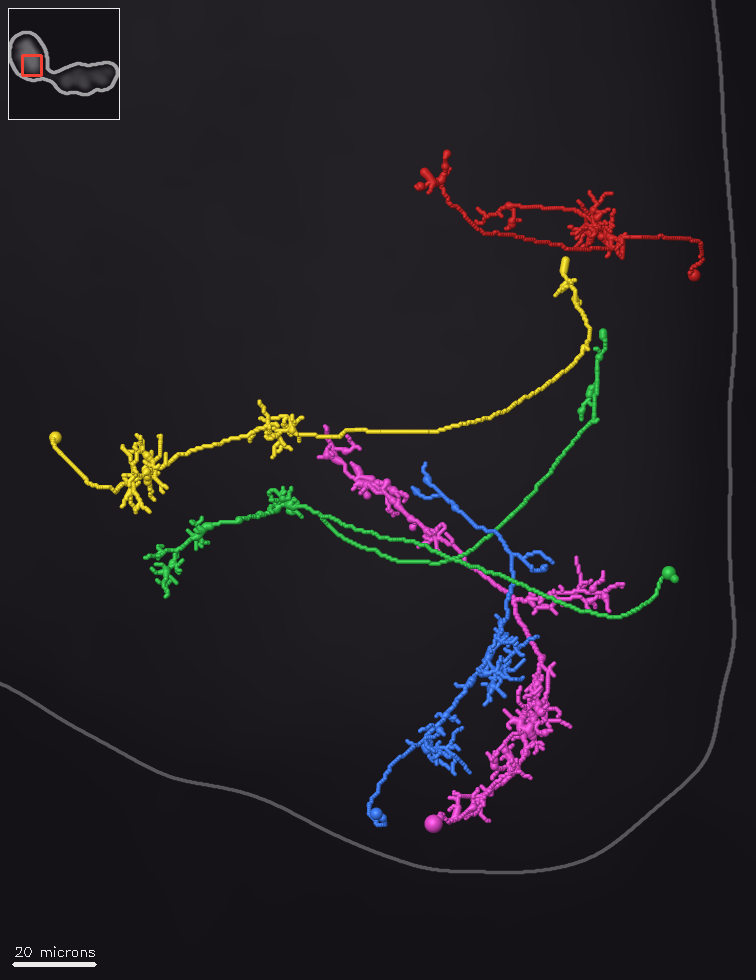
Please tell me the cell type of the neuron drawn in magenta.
TmY5a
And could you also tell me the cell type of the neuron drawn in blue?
TmY18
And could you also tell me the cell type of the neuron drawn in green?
T2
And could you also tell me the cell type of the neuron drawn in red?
T2a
